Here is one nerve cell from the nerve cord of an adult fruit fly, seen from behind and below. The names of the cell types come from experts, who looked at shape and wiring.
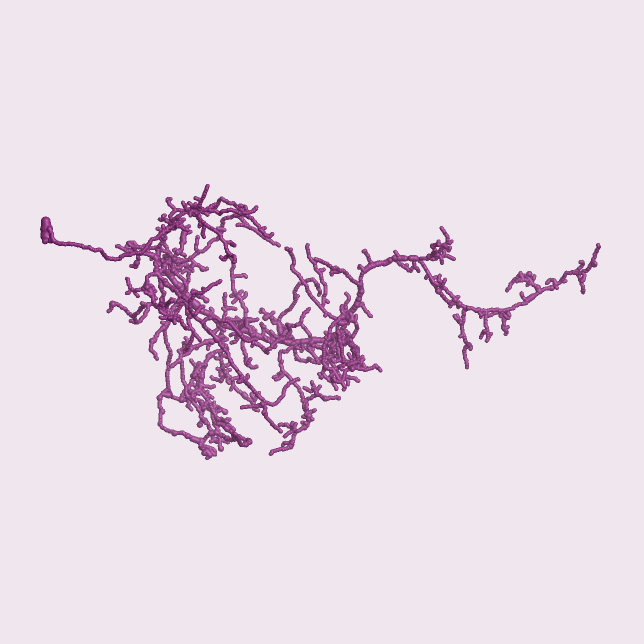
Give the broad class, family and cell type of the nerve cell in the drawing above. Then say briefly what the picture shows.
It is a nerve-cord intrinsic neuron. The family is hemilineage 03A. Its cell type is IN03A022. In this view it is wider than it is tall.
